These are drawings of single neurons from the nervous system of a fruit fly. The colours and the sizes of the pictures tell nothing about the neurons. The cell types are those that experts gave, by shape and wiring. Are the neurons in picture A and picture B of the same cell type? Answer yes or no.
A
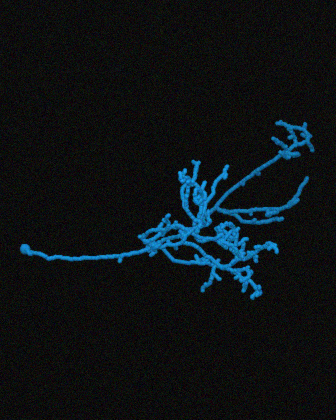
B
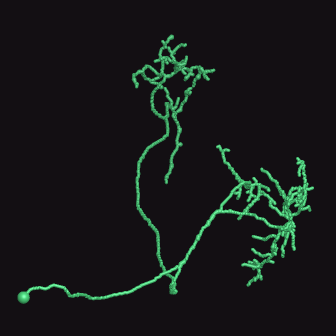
no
